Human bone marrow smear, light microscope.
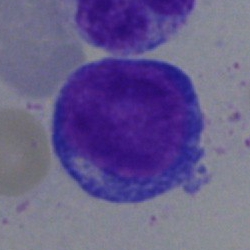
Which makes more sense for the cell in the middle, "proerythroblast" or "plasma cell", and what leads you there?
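Proerythroblast. First, the chromatin: finely textured and purple, with no coarse dark clumps. Second, the cytoplasm: deep blue, with small pale clear spots in its lower part. Third, the outline: small blebs bulge from the lower right edge.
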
